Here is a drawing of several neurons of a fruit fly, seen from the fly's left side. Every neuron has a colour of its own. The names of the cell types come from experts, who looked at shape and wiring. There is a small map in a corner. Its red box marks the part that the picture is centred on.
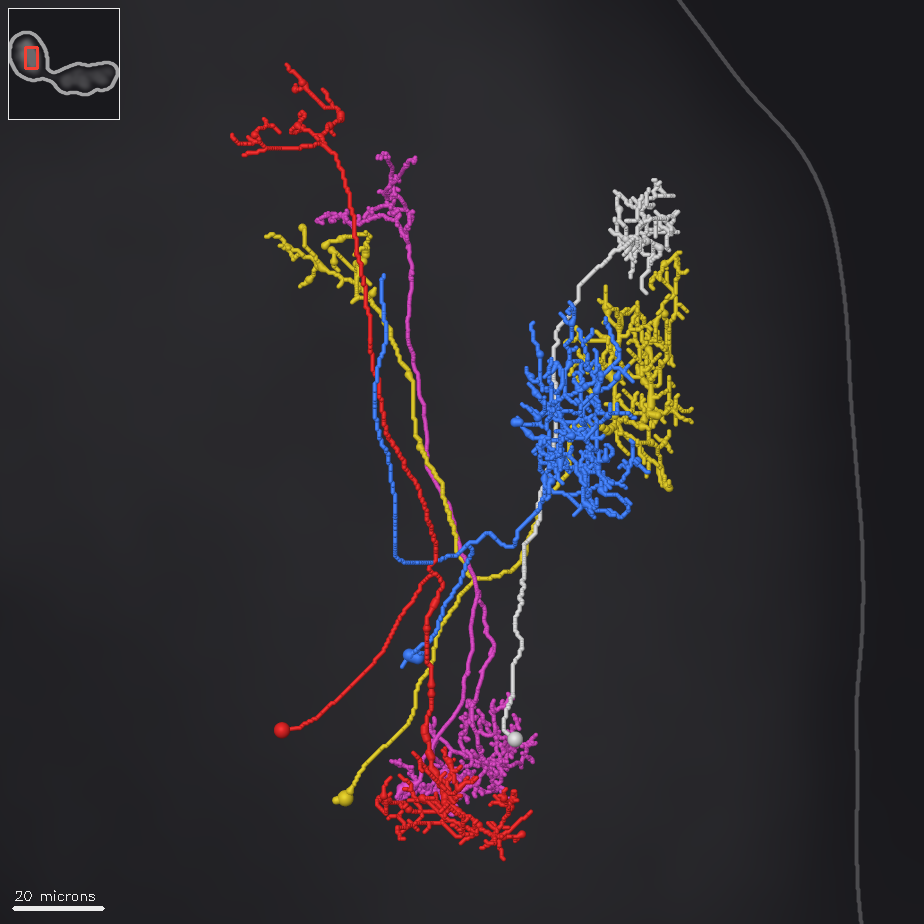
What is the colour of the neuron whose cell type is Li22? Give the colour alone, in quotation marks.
"white"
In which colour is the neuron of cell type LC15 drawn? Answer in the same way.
"yellow"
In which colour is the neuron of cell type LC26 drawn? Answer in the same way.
"magenta"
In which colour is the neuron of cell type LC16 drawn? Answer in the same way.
"red"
